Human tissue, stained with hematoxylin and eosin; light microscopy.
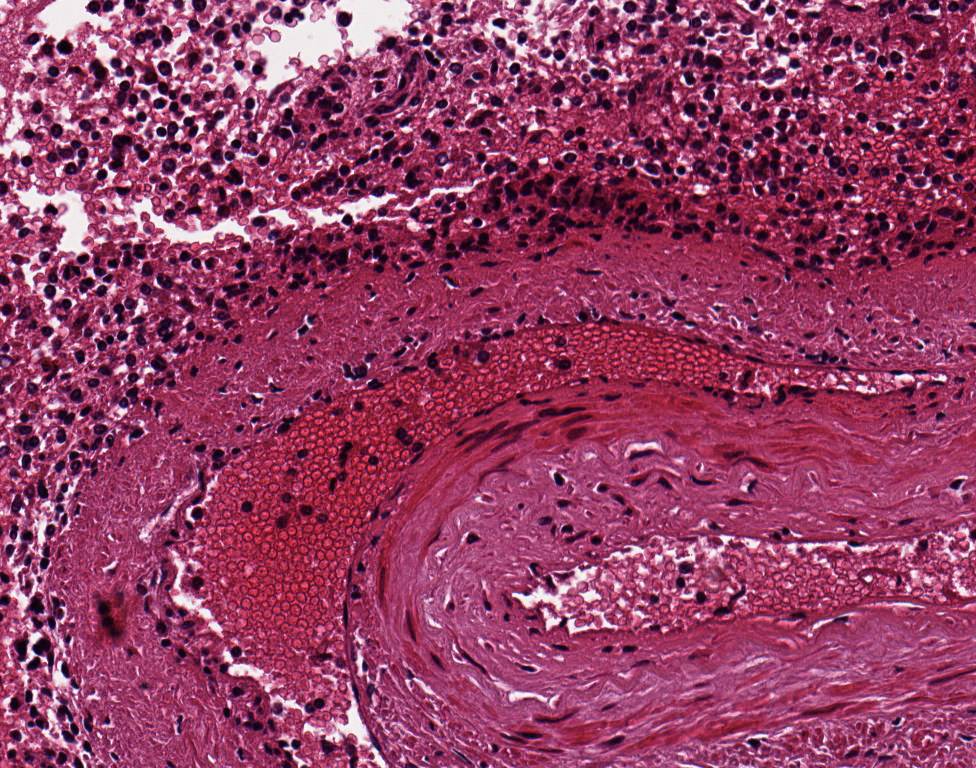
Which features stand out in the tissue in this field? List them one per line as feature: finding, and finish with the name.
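Upper cellular area: small, round, darkly stained nuclei, scant cytoplasm, many red blood cells mixed in
Central and left band: broad curve of tightly packed red blood cells
Intervening band: pale pink, finely fibrillary, sparse nuclei, between the packed red cells and the dense cellular area above
Lower right wall: curved, layered, wavy pink fibres, elongated spindle-shaped nuclei, roughly horizontal
Name: spleen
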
